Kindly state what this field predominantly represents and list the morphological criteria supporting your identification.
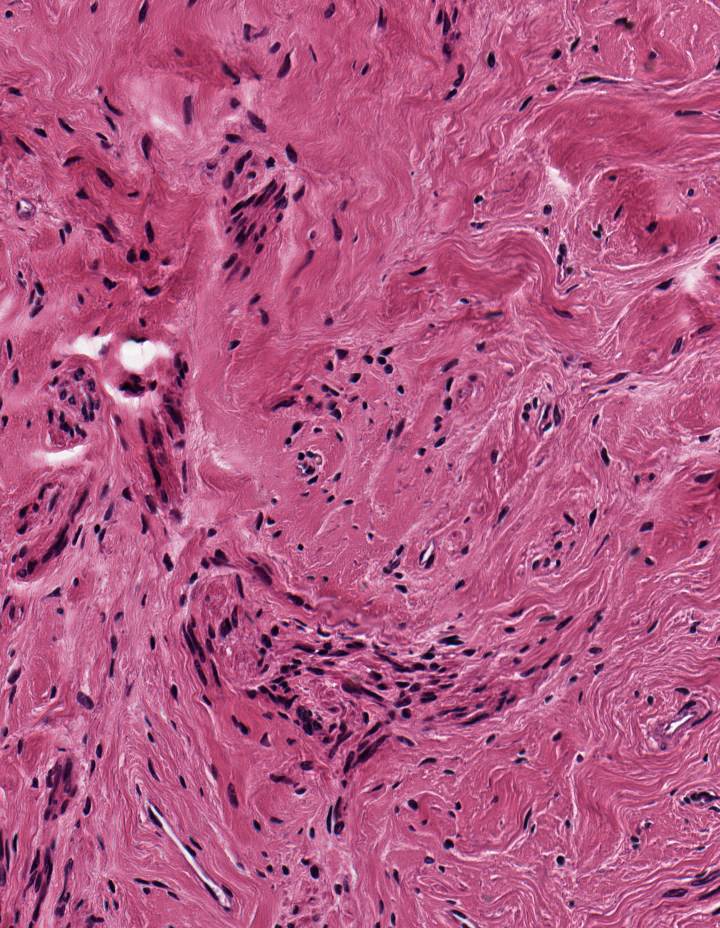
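Here you have dense connective tissue: pink fibrous stroma throughout, no epithelium. See how the wavy collagen bundles swirl in varying directions.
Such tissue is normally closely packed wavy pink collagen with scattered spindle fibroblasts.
Now the nuclei: sparse, widely scattered, small, dark, spindle to oval, without distinct cell borders.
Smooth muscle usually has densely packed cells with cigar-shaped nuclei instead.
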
